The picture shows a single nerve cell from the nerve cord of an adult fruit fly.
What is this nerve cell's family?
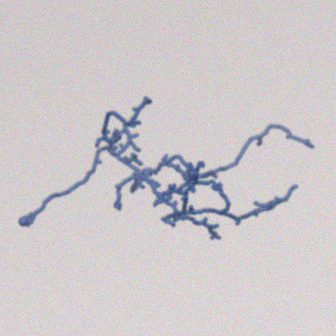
hemilineage 20A.22A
